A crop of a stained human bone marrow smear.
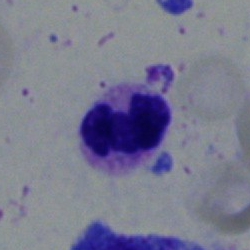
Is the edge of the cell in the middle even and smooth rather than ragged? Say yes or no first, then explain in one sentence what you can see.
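Yes. The cell outline is round and smooth.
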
